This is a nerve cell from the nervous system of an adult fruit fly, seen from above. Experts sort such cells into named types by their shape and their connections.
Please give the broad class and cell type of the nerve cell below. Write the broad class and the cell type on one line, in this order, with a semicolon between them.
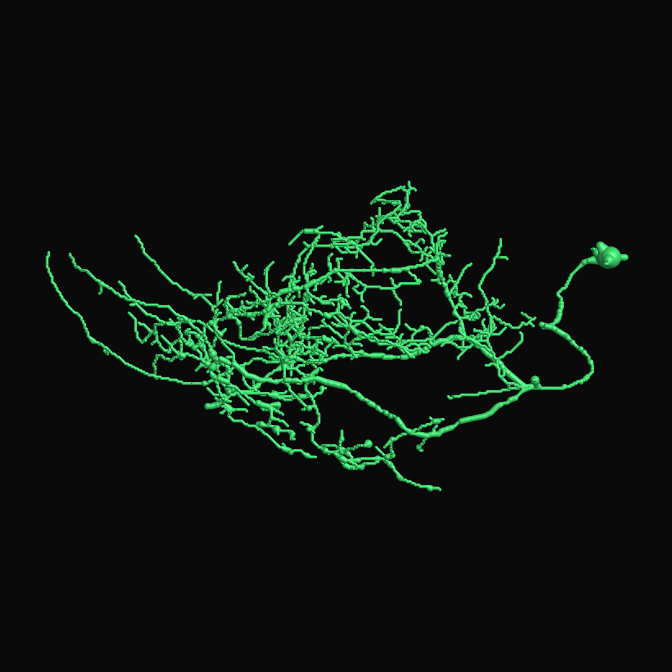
central-brain intrinsic neuron; SLP068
